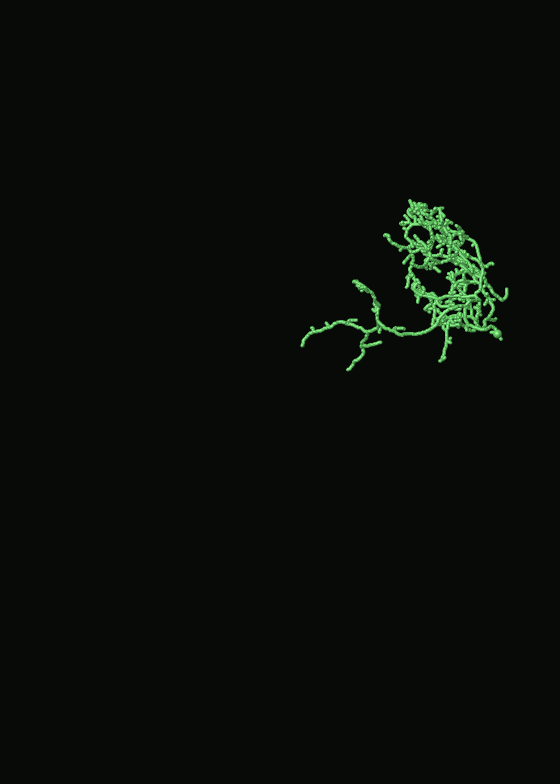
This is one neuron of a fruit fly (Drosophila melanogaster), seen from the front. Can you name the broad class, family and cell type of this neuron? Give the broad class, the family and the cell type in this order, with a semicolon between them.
central-brain intrinsic neuron; hemilineage SLPa&l1_anterior; CL077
